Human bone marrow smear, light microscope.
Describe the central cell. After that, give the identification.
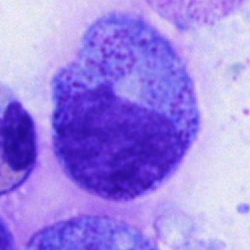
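First, the nucleus fills the lower part of the cell, and most of the cytoplasm lies above it. That cytoplasm is a pale bluish shade. Just above the nucleus, a little toward the right, there is a pale clear zone in the cytoplasm. Looking into the nucleus, I can't make out a distinct nucleolus. This is a promyelocyte.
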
